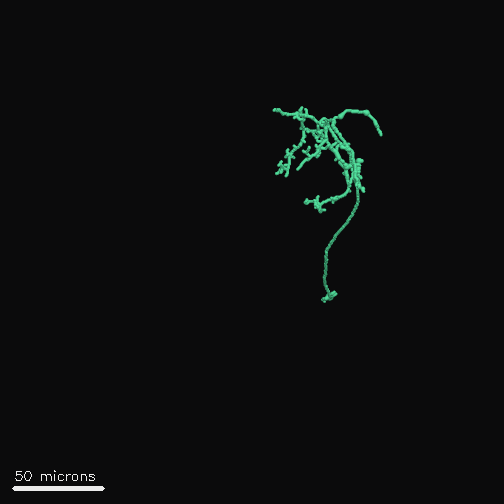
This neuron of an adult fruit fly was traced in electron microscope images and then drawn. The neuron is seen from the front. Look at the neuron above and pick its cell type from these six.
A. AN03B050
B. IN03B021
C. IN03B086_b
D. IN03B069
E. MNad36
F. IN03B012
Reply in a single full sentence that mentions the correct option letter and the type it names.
It is IN03B069, given as option D, that the neuron is by cell type.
